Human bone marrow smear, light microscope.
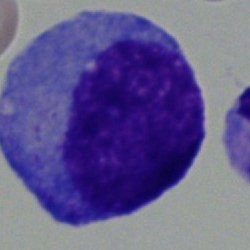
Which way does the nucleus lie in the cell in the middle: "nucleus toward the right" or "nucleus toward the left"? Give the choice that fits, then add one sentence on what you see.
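Nucleus toward the right. The nucleus lies off-centre, toward the right side of the cell.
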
